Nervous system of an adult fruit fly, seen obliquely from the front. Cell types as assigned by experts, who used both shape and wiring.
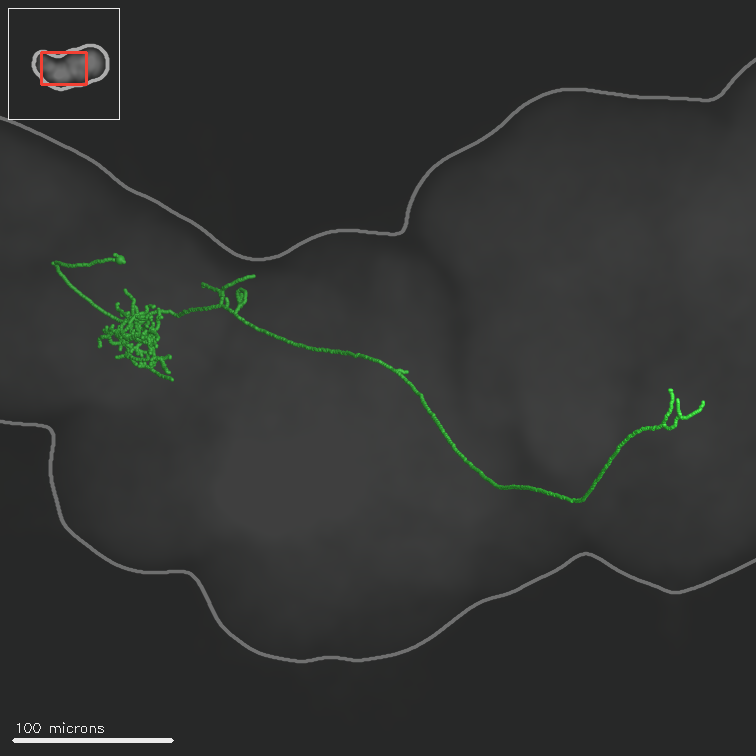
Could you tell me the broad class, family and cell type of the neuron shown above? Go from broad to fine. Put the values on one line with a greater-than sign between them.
ascending neuron > hemilineage 19B > AN19B076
